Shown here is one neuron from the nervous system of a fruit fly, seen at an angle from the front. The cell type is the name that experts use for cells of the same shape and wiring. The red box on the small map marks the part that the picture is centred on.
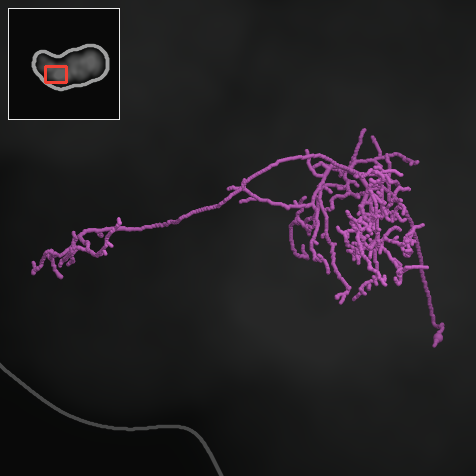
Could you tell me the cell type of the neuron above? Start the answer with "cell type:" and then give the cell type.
cell type: IN07B080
